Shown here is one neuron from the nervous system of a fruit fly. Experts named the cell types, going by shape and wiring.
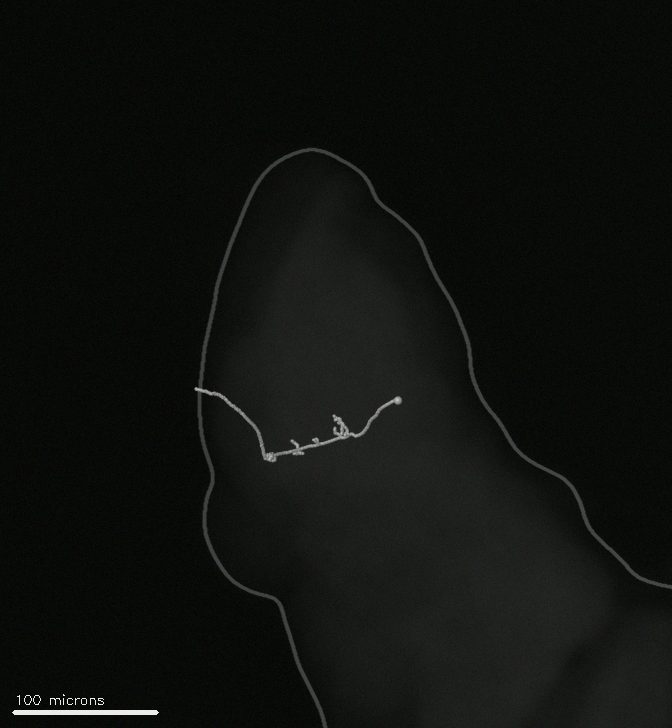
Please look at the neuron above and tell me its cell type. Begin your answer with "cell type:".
cell type: C2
